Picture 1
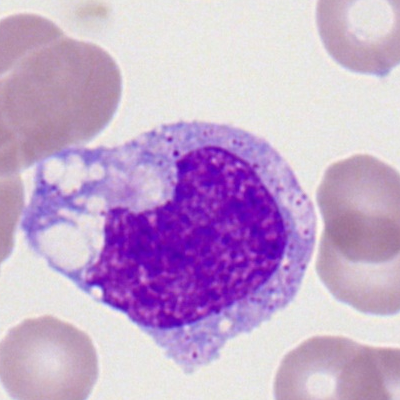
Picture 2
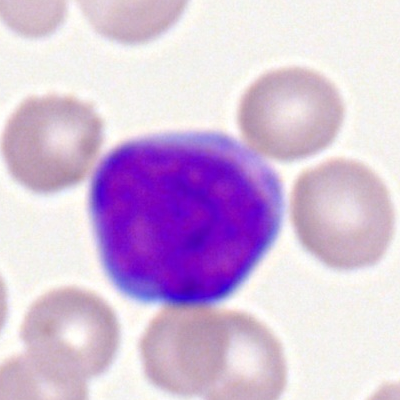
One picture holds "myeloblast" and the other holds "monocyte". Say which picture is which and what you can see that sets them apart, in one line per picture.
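Picture 1 – monocyte. Several clear vacuoles are clustered in the cytoplasm on the left side of the cell.
Picture 2 – myeloblast. No vacuoles are seen in the cell.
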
